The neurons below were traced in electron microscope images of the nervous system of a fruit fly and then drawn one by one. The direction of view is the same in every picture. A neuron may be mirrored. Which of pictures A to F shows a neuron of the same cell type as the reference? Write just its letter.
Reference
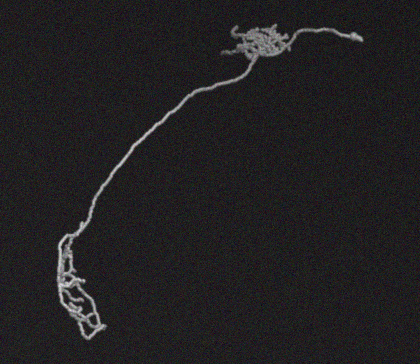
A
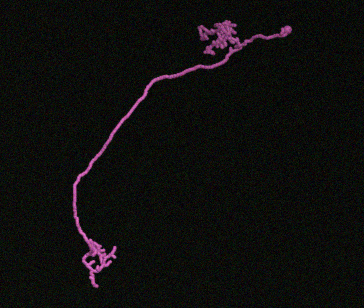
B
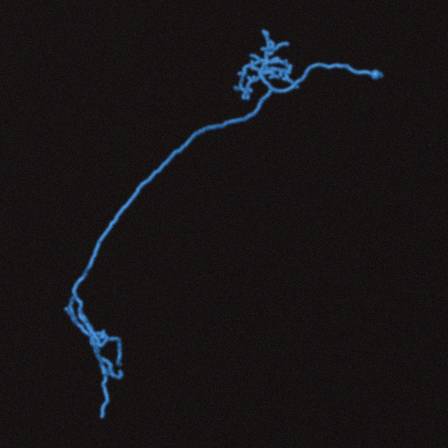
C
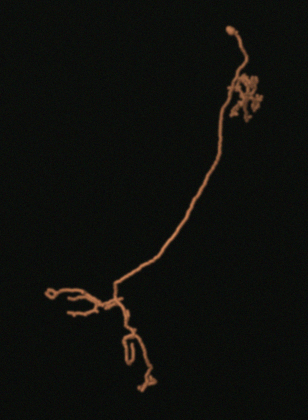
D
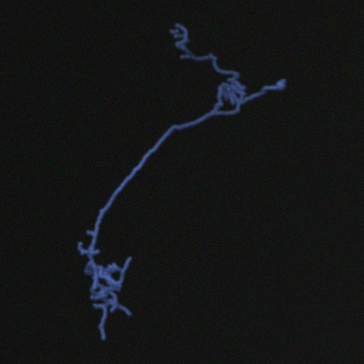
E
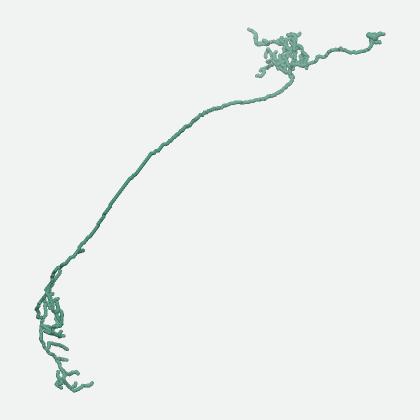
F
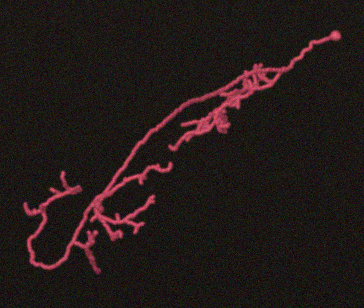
E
